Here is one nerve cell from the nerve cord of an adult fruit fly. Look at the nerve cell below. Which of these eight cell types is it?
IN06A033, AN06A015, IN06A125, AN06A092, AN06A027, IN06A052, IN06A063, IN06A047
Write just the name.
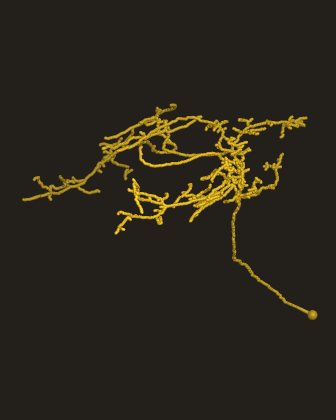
IN06A033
